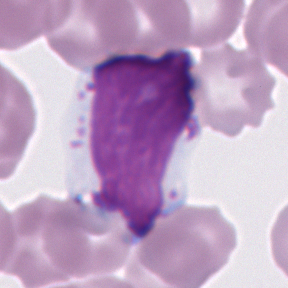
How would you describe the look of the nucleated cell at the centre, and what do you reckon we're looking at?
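The nucleus fills most of the cell, and its chromatin shows fine streaks running along its length. The cytoplasm is very pale, almost colourless, with a few small reddish-purple dots scattered near its edges. The cell is a large granular lymphocyte.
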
